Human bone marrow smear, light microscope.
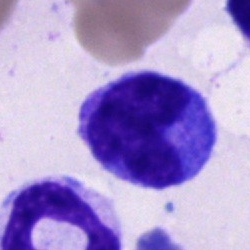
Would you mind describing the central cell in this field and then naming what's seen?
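Slightly blurred, the picture shows a round to slightly oval cell with a smooth border. Its chromatin is dense and dark purple, and no granules are seen in the cytoplasm. The cell is a monocyte.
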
